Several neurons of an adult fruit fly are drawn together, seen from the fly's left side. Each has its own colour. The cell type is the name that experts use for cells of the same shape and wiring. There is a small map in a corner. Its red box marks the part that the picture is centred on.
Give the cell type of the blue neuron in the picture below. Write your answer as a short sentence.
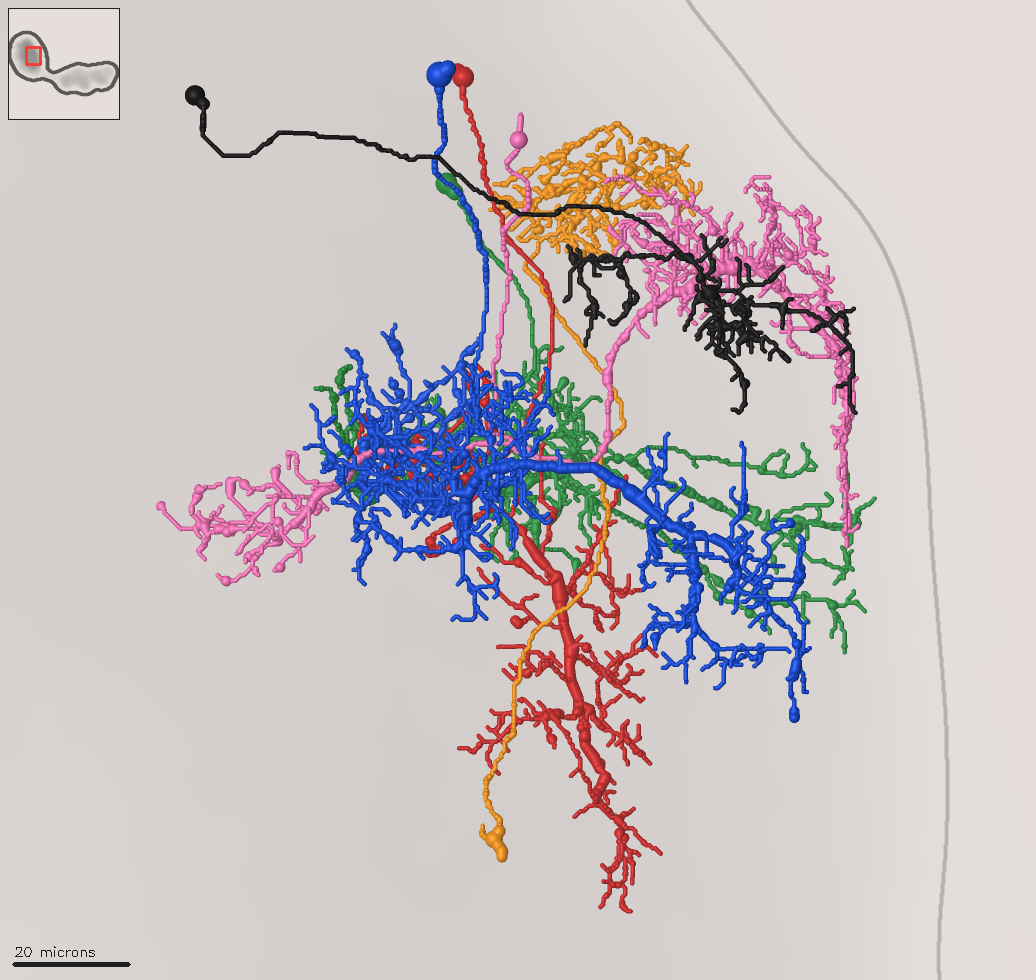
The cell type is LPLC4.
